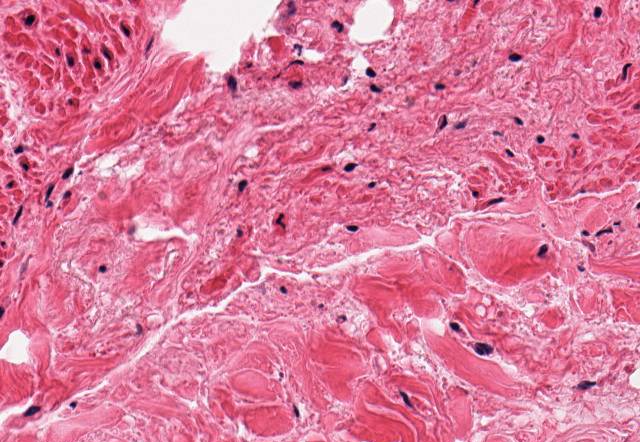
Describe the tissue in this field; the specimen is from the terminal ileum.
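Dense pink fibrous tissue fills the whole field, and I find no epithelium anywhere. In the lower half, thick glassy pink bundles are cut at varying angles. The nuclei look small, dark and sparse, many of them elongated rather than round.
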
